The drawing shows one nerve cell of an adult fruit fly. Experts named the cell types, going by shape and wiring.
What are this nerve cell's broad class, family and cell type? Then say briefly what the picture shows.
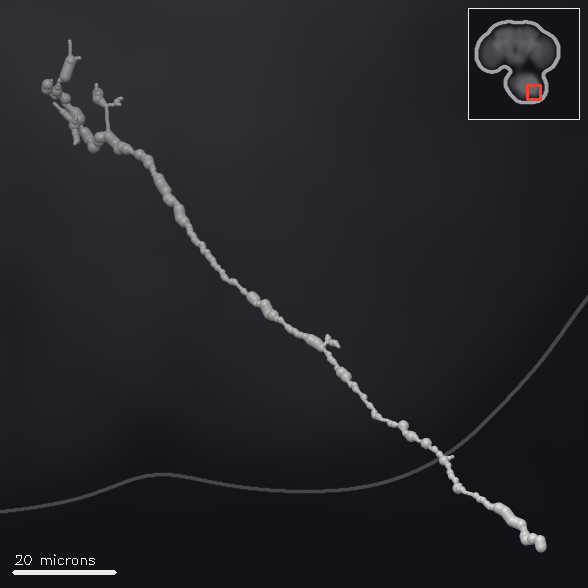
Its broad class is sensory neuron entering the nerve cord. The name of its family is class mechanosensory proprioceptive. The cell type is SNpp57. No cell body is drawn. By the scale bar it is about 100 microns tall in this view.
